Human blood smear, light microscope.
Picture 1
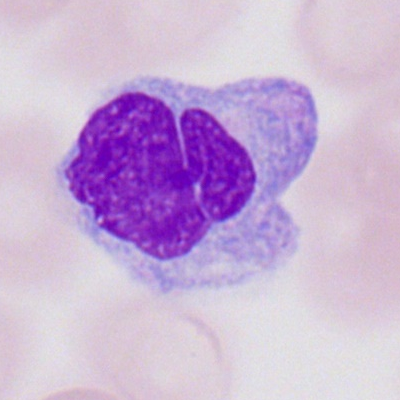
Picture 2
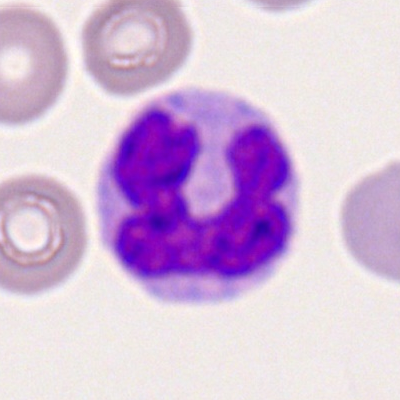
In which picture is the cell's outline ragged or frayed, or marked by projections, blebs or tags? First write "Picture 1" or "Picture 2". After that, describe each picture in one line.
Picture 1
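What picture 1 shows: The cell outline is irregular, with rounded bulges rather than a smooth circle.
What picture 2 shows: The cell outline is round and smooth.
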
